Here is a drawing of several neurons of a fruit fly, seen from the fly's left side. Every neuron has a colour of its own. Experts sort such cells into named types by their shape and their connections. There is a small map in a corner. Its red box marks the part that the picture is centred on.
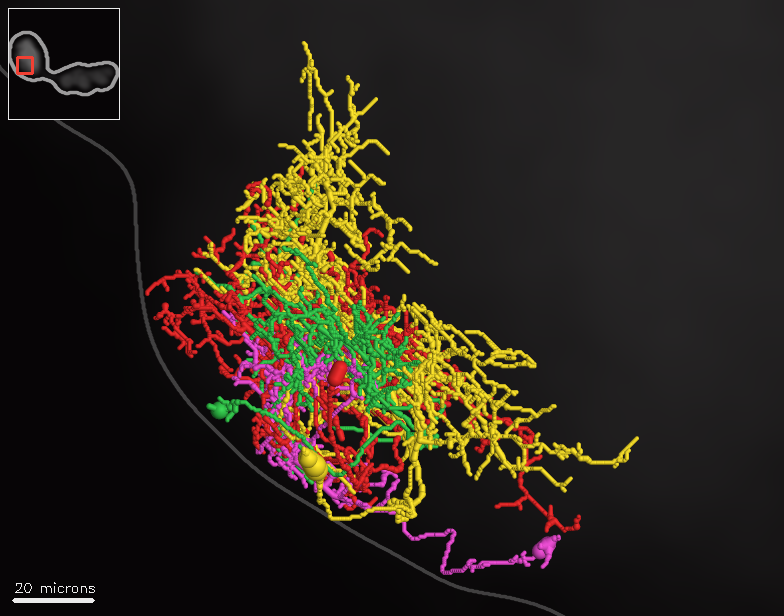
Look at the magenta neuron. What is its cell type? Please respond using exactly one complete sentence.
This neuron falls under the cell type GNG223.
